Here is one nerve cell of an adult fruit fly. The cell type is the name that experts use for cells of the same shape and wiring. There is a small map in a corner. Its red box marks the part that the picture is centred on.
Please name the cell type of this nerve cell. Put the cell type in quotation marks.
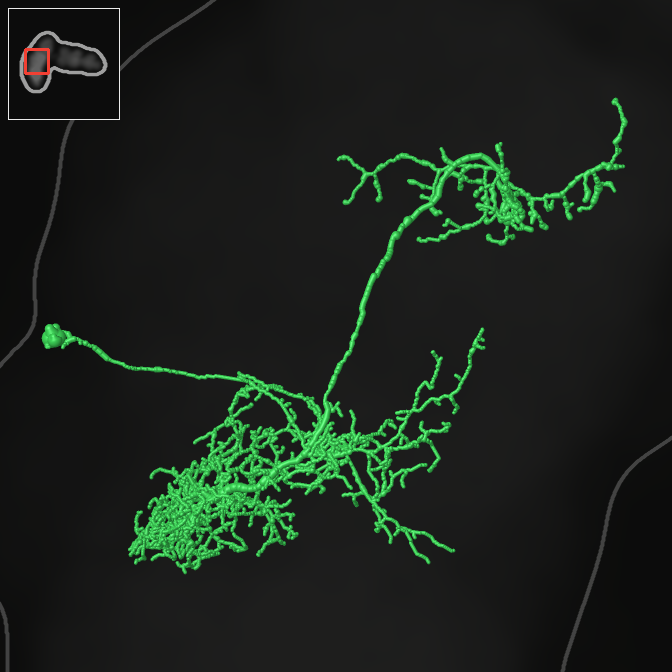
"LAL083"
